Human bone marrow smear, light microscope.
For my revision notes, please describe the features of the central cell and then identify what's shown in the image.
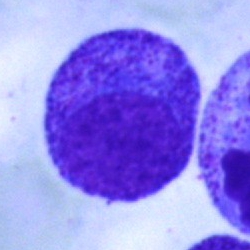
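Working through the cell in order, its outline is round. The chromatin is finely granular, with no coarse clumps. The cytoplasm is blue and shows no vacuoles. This is a promyelocyte.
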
